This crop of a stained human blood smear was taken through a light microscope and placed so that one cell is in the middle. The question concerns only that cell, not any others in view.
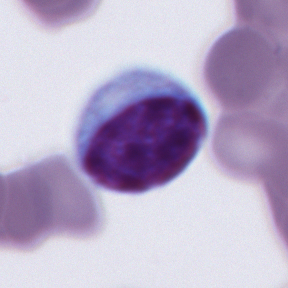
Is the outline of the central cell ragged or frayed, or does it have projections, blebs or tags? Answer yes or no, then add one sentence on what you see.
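No. The cell has a smooth, rounded outline without projections.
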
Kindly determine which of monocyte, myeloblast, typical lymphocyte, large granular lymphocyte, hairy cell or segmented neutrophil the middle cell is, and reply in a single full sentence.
On this slide crop, the central cell is a typical lymphocyte.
